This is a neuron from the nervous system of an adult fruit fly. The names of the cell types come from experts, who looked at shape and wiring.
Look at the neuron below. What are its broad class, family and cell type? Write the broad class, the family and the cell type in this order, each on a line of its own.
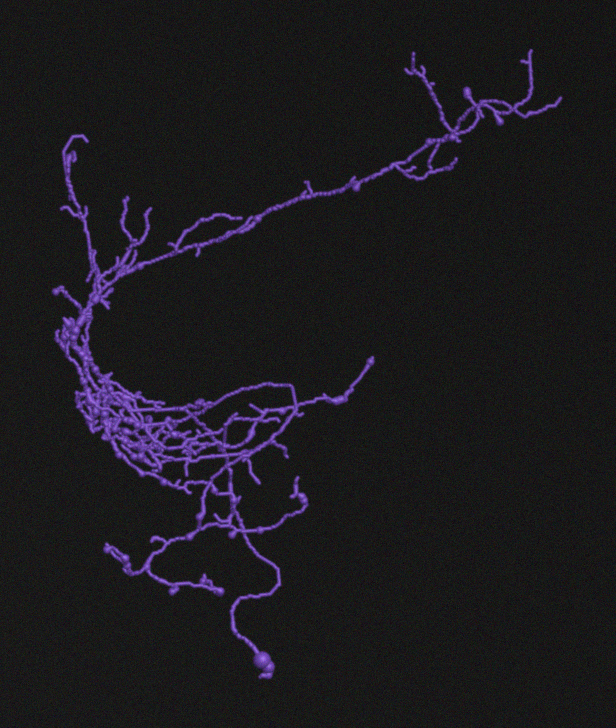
central-brain intrinsic neuron
hemilineage SMPad3
CB0951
